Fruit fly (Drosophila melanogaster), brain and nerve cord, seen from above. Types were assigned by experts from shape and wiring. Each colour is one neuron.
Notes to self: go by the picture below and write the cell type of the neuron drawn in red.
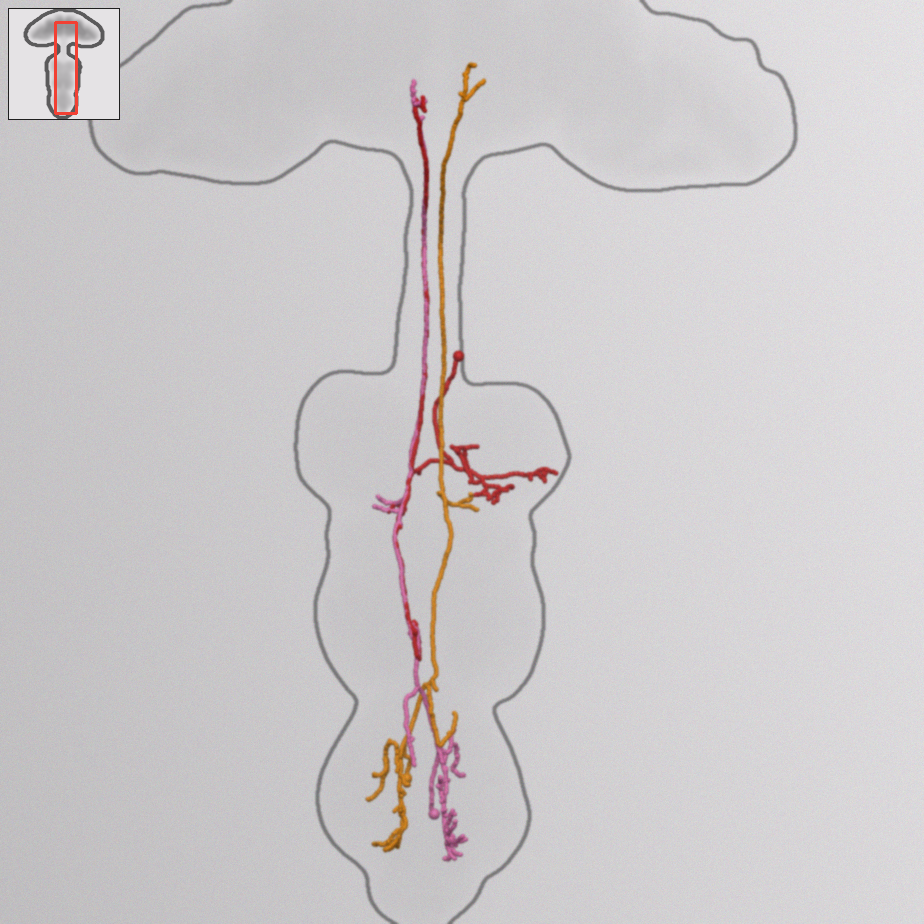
AN10B061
